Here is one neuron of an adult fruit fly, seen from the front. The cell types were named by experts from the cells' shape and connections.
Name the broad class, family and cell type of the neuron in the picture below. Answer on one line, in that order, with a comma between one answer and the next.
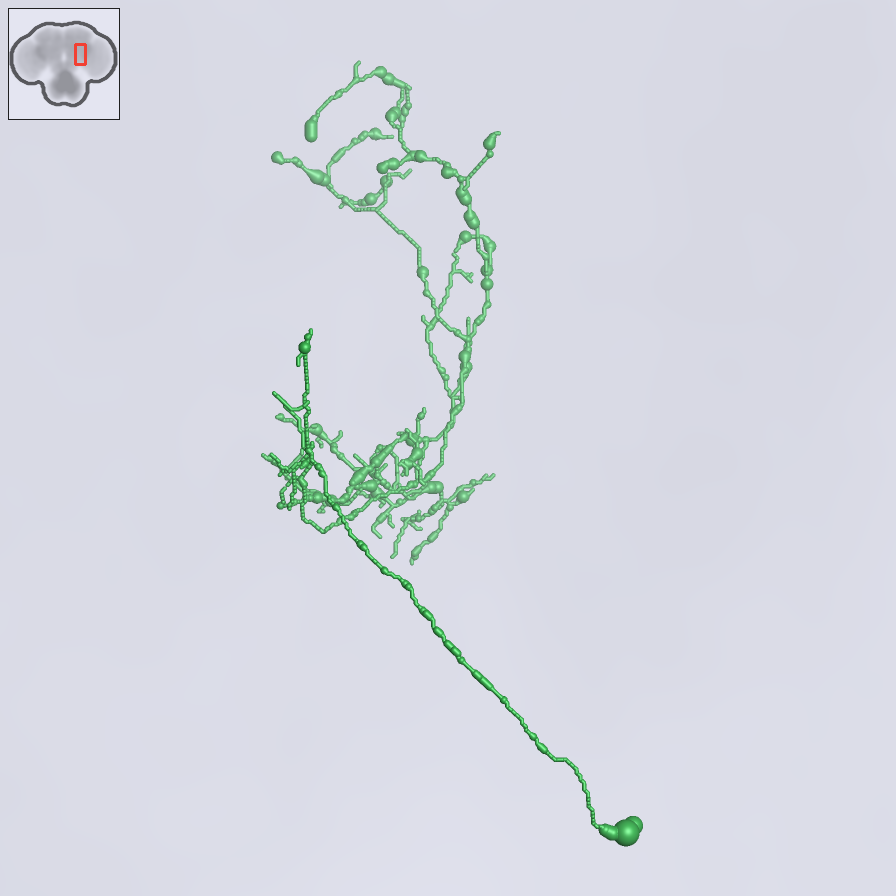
central-brain intrinsic neuron, hemilineage LALa1_posterior, PLP063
